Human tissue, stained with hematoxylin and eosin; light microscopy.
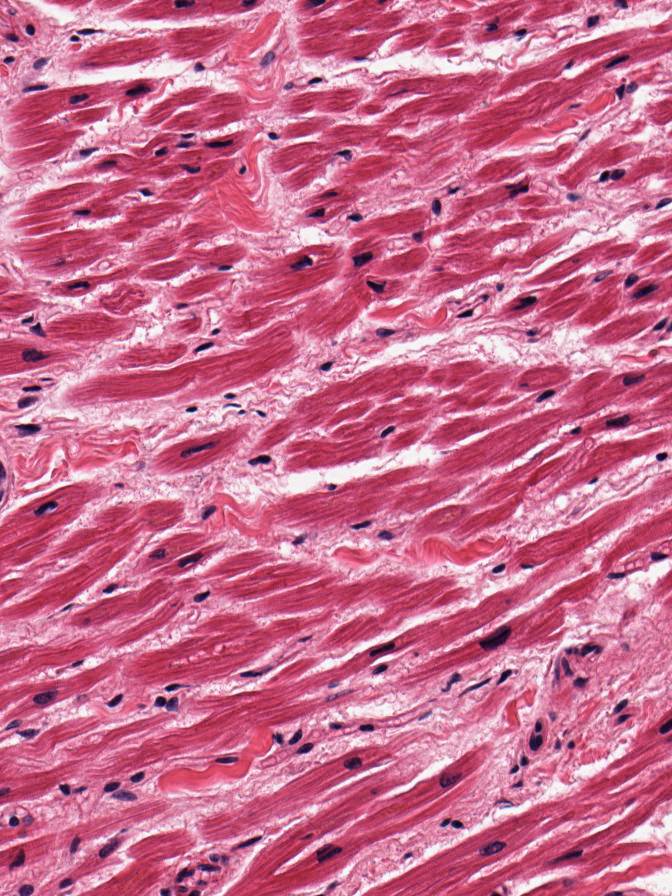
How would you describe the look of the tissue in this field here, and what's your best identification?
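Muscle fibres branch and join neighbours, not separate parallel cylinders. Cytoplasm deep pink, finely streaked lengthwise with fibrils. Between fibres: pale, loose, wispy pink stroma with scattered small dark spindle-shaped nuclei. Fat cells: none. Tissue: atrial appendage of the heart.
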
